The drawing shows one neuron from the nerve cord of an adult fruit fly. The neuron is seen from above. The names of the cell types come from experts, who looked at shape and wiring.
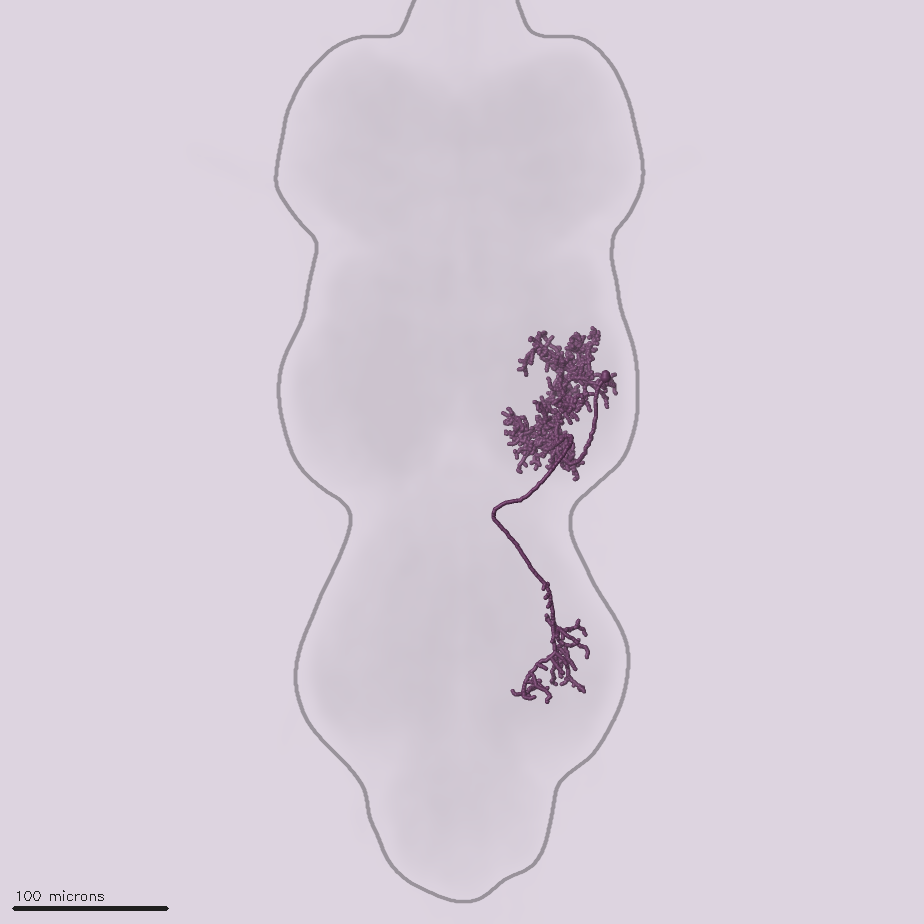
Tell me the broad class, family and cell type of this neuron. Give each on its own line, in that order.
nerve-cord intrinsic neuron
hemilineage 19A
IN19A009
